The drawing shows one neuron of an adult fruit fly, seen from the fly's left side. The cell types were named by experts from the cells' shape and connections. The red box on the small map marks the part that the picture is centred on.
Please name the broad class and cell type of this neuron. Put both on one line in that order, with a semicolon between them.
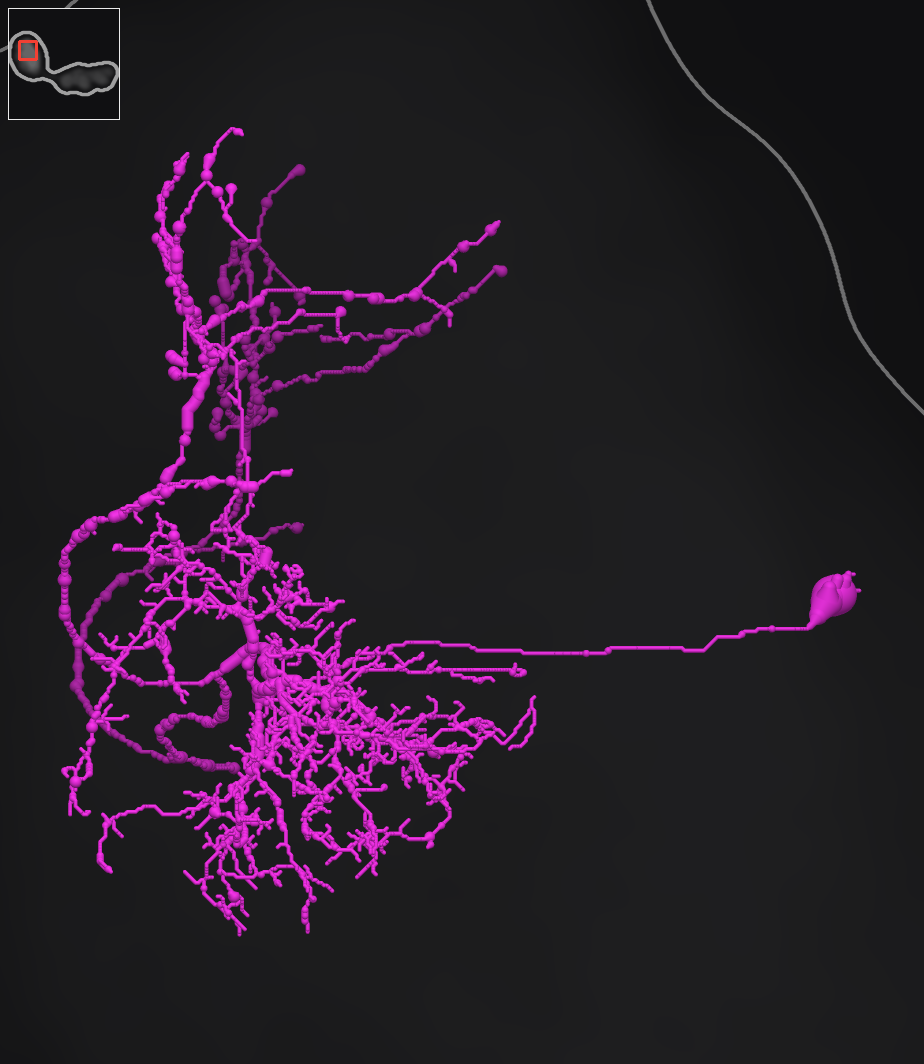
central-brain intrinsic neuron; AVLP578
